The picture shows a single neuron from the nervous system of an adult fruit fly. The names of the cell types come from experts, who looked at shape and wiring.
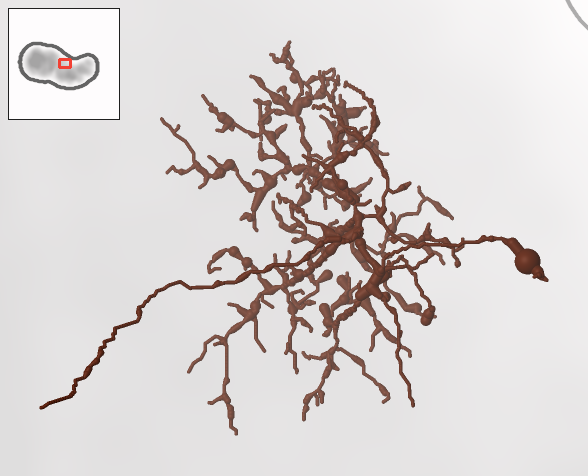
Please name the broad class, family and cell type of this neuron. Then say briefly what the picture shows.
This is an optic-lobe intrinsic neuron. The family is Lawf. It is of cell type Lawf1. Its cell body lies on the right of the picture. Dozens of branch ends can be seen.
